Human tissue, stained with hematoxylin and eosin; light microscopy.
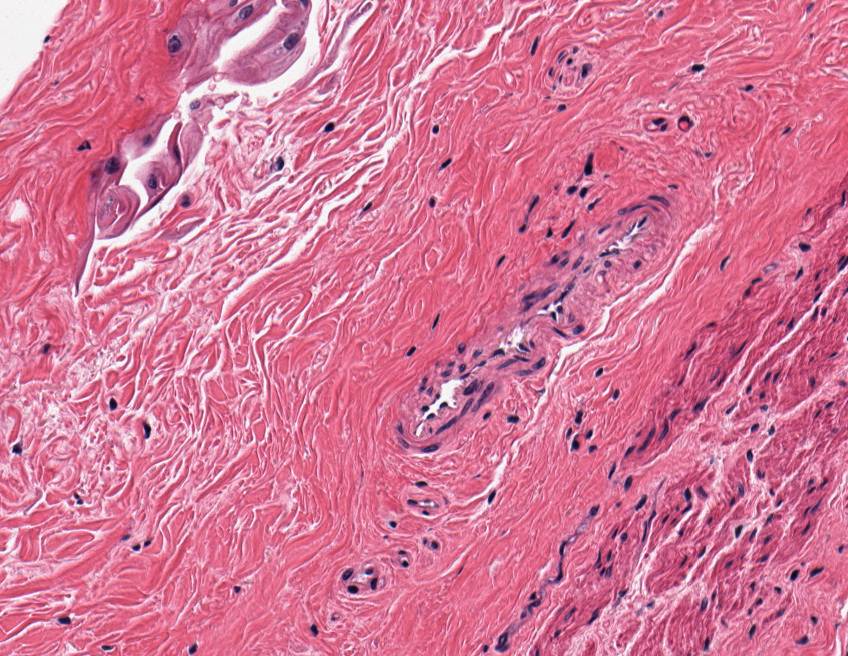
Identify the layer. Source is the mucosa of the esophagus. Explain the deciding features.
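My answer is loose connective tissue. Wavy, eosinophilic collagen bundles fill most of the field, holding only sparse small dark nuclei. Near the centre a small vessel with a slit-like lumen runs obliquely, and tiny round vessel cross-sections sit in the lower centre.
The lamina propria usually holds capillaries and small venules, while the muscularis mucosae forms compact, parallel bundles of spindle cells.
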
